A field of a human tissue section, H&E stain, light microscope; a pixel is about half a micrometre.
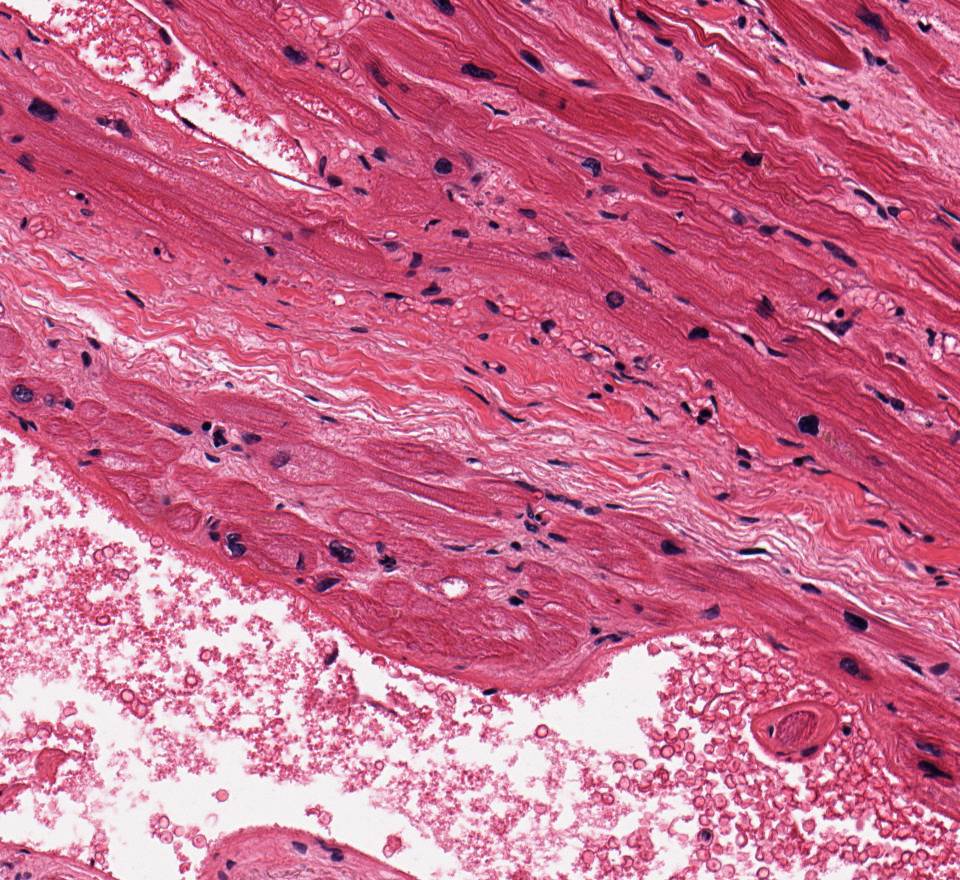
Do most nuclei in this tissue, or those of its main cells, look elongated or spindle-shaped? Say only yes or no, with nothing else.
Yes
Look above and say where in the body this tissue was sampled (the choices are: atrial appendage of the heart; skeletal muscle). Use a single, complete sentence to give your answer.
The tissue in this section derives from the atrial appendage of the heart.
